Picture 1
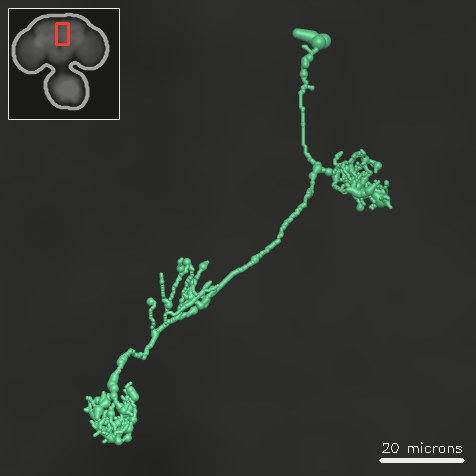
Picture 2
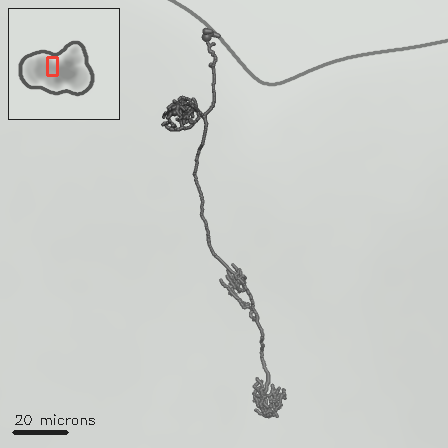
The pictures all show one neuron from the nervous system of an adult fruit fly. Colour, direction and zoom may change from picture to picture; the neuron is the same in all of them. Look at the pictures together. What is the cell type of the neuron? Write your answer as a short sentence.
The cell type is PFNa.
